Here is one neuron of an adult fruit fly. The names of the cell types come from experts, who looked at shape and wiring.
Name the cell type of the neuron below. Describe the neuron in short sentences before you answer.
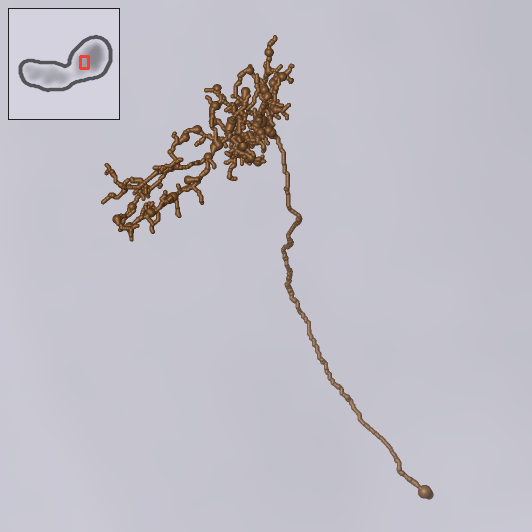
Its cell body lies at the lower right of the picture. The picture shows dozens of branch ends. This is an optic-lobe intrinsic neuron. Its cell type is Li14.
